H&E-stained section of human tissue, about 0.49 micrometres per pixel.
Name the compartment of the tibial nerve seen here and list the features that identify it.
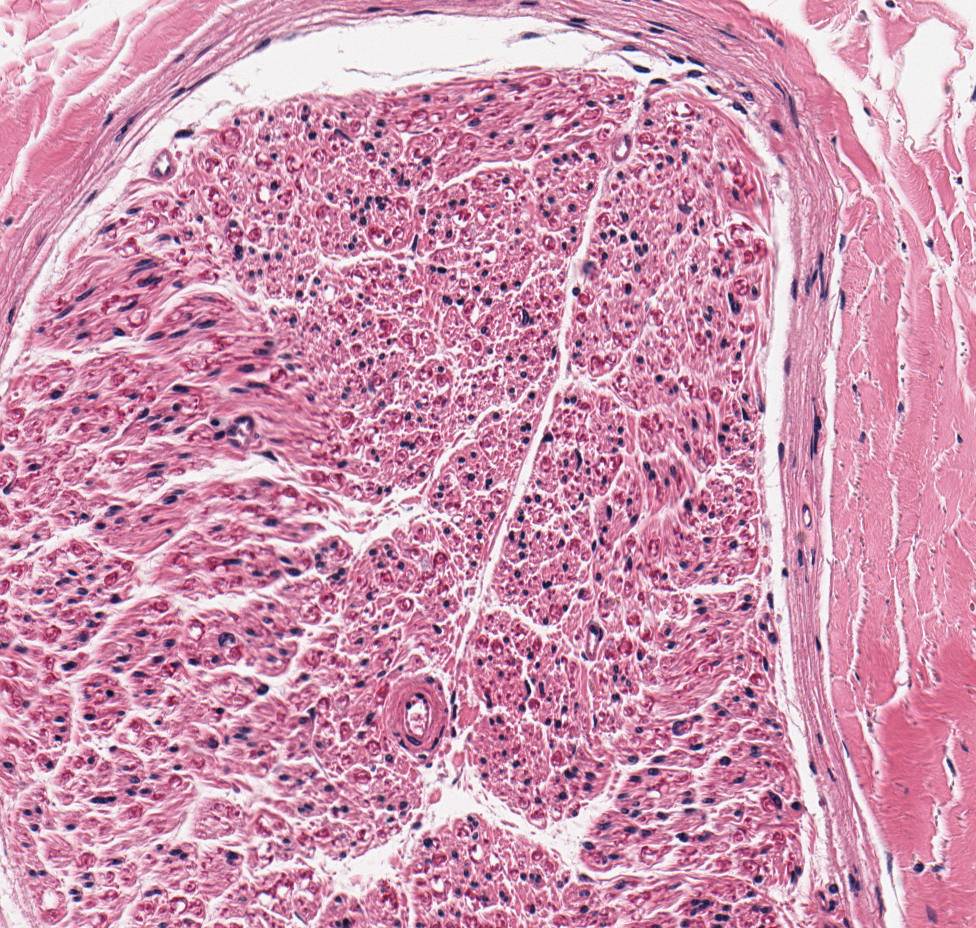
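That's a nerve fascicle: a large rounded bundle of nerve fibres, mostly cut across, filling most of the field. Each little profile has a pink central dot in a pale halo.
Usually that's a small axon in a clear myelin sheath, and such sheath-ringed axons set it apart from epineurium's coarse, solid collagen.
Small dark oval nuclei sit evenly between them, and a layered sheath of flattened cells with elongated dark nuclei curves round the top and right.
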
